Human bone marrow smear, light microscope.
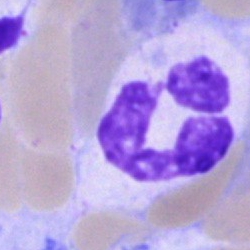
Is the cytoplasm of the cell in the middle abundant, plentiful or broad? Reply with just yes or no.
Yes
